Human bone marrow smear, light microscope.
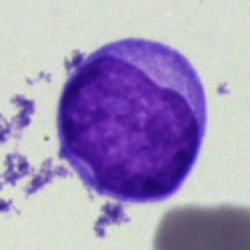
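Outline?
Round to slightly oval, smooth.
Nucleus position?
Off-centre toward the lower left, leaving a crescent of cytoplasm at the upper right.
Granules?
None distinct in the cytoplasm.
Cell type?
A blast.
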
